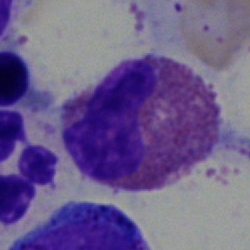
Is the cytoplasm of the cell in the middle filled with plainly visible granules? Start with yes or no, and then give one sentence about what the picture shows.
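Yes. The cytoplasm is packed with numerous reddish-pink granules.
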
